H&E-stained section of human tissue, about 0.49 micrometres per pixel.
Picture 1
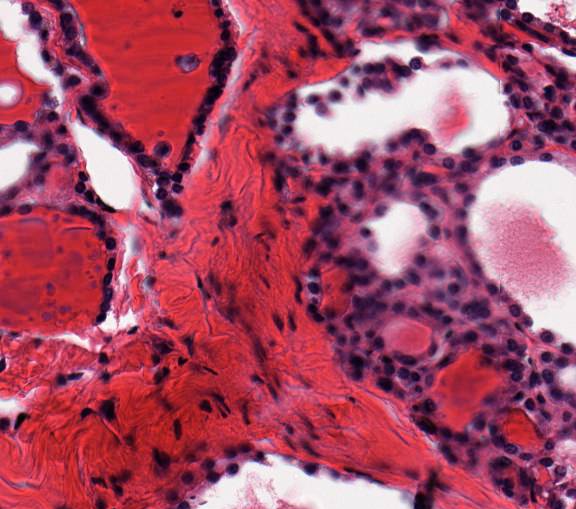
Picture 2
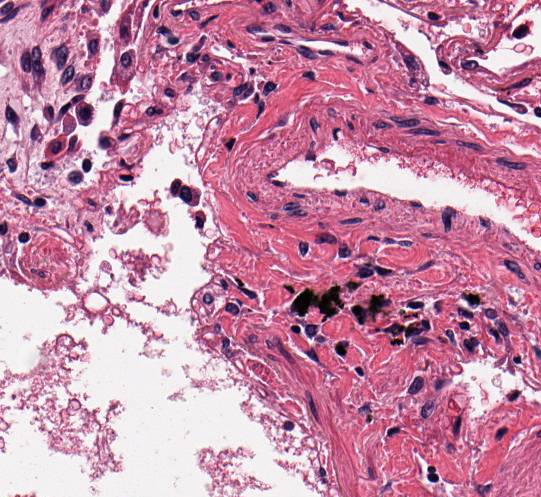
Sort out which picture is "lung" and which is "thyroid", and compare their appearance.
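Answer: picture 1 is thyroid and picture 2 is lung. Picture 1: a broad band of dense pink fibrous tissue, made of wavy collagen bundles with scattered elongated dark nuclei, runs from the top centre towards the lower left. The follicles are lined by a single layer of flattened to cuboidal cells with dark round nuclei. Picture 2: clumps of black granular pigment lie near the centre within a fibrous band whose nuclei are mostly elongated and spindle-shaped, lying along the fibres. The lower left is a large empty space holding pale pink wispy material.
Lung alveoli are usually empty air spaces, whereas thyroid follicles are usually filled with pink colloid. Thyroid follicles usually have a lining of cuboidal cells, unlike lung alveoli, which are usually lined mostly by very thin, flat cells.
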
